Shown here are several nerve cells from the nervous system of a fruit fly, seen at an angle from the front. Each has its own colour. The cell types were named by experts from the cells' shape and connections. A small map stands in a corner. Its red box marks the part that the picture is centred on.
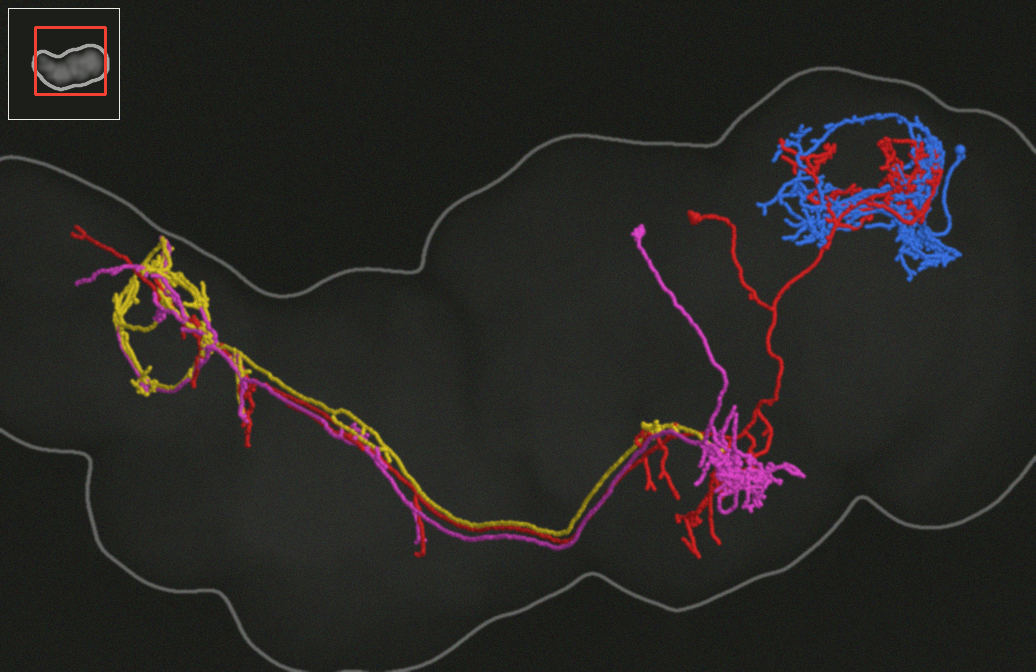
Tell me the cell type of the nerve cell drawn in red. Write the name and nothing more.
DNp24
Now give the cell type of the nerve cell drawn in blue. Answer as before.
SLP059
